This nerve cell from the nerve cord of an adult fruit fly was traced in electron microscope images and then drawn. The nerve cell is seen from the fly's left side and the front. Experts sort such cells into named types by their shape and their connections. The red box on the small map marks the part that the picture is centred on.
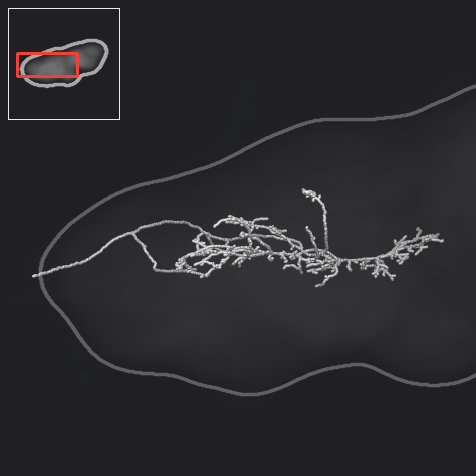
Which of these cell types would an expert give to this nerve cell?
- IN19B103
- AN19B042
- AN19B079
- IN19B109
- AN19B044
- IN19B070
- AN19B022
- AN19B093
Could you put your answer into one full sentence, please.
It is AN19B042 that this nerve cell is, by cell type.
